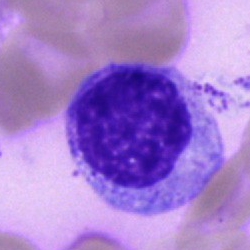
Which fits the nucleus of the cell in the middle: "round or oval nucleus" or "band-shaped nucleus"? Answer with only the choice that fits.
Round or oval nucleus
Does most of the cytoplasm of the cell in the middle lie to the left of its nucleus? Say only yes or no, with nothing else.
No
